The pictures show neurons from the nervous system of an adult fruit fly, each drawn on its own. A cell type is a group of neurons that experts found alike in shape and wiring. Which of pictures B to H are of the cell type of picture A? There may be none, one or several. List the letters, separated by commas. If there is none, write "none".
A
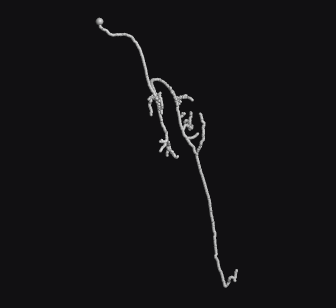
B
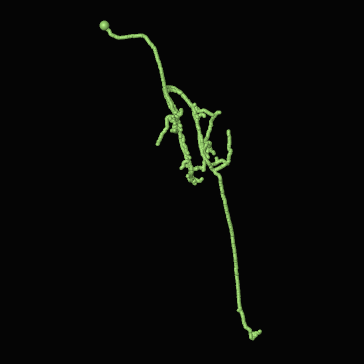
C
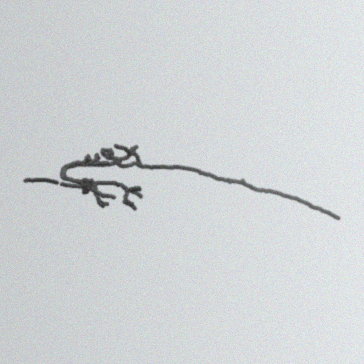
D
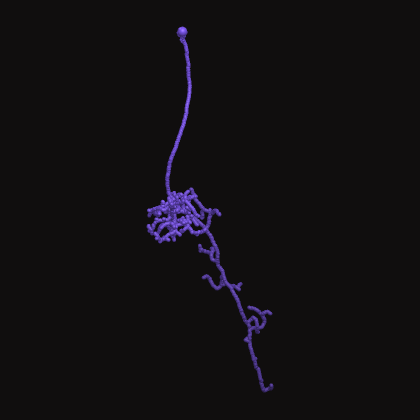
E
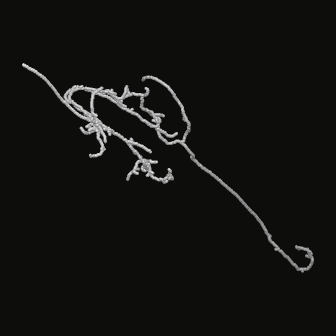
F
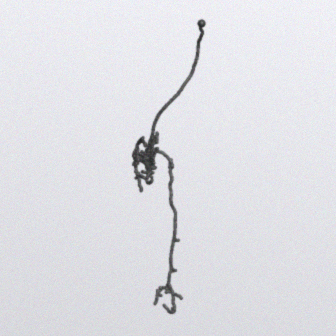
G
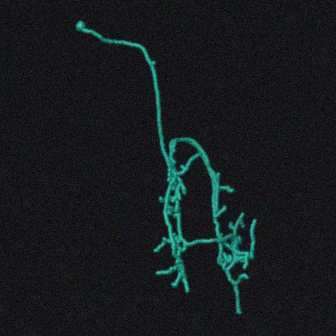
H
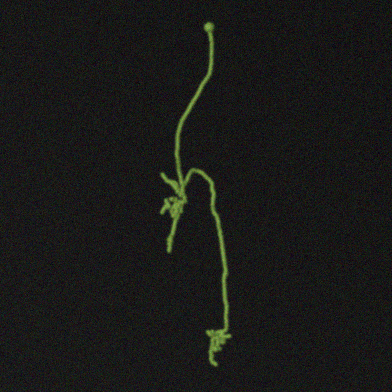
B, C, E, G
